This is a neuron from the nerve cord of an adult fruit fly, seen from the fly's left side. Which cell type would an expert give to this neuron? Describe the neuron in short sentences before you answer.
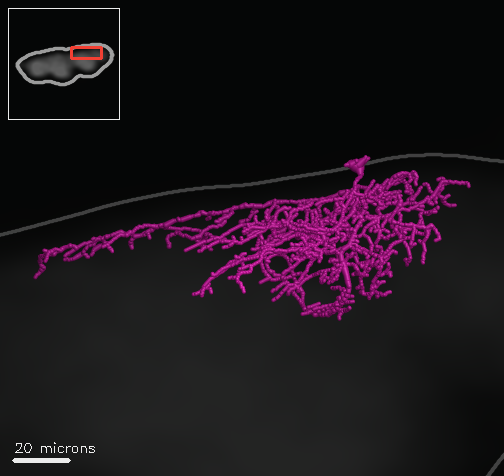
From left to right in the picture it spans about 160 microns. Dozens of branch ends can be seen. Its broad class is nerve-cord intrinsic neuron. Its cell type is INXXX332.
